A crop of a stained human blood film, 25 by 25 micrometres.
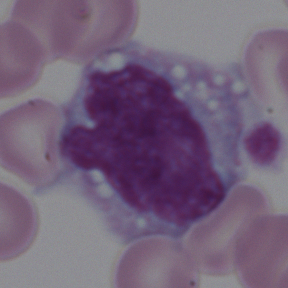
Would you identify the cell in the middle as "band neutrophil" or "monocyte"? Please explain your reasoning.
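This is a monocyte rather than a band neutrophil. The nucleus, about 16 by 11 micrometres, is irregular and folded, with a notch on its left side. Pale grey-blue cytoplasm forms a wider band on the right of the nucleus than on the left. Many small clear vacuoles lie in that cytoplasm, most numerous at the upper right.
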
